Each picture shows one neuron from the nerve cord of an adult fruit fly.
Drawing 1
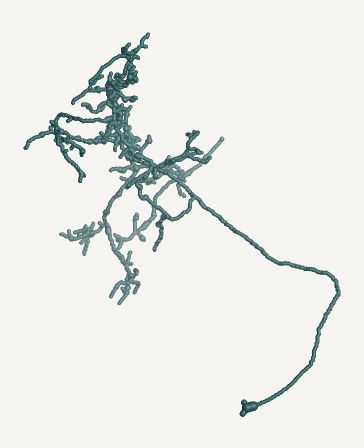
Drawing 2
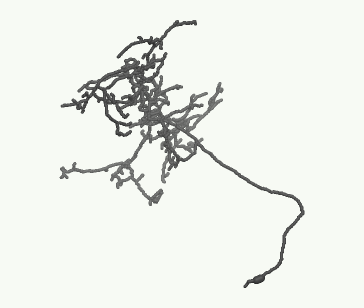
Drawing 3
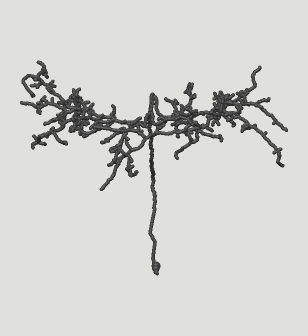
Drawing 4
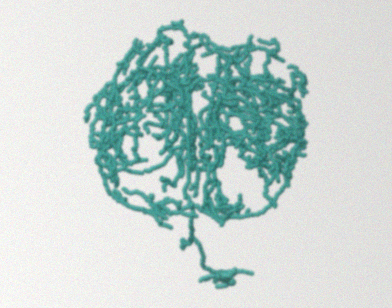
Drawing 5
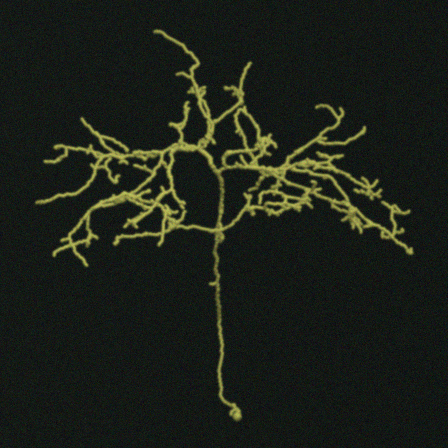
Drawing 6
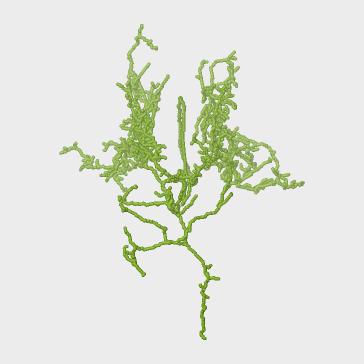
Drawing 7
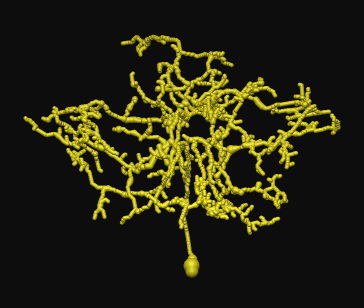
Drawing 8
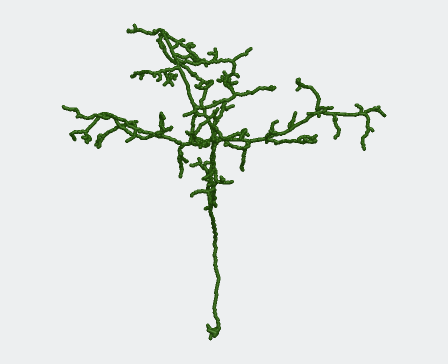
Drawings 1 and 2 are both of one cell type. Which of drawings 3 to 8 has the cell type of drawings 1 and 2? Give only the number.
5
